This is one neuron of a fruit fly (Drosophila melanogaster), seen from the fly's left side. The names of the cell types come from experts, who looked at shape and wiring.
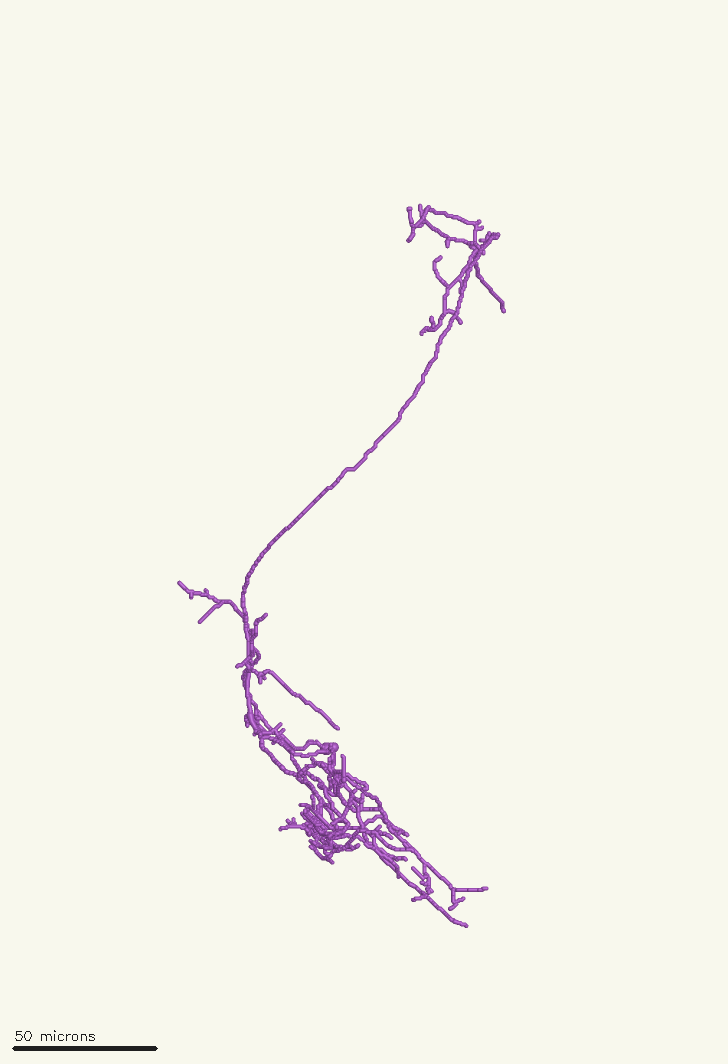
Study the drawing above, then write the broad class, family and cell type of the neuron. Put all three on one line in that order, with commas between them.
central-brain intrinsic neuron, hemilineage ALlv1, Z_lvPNm1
